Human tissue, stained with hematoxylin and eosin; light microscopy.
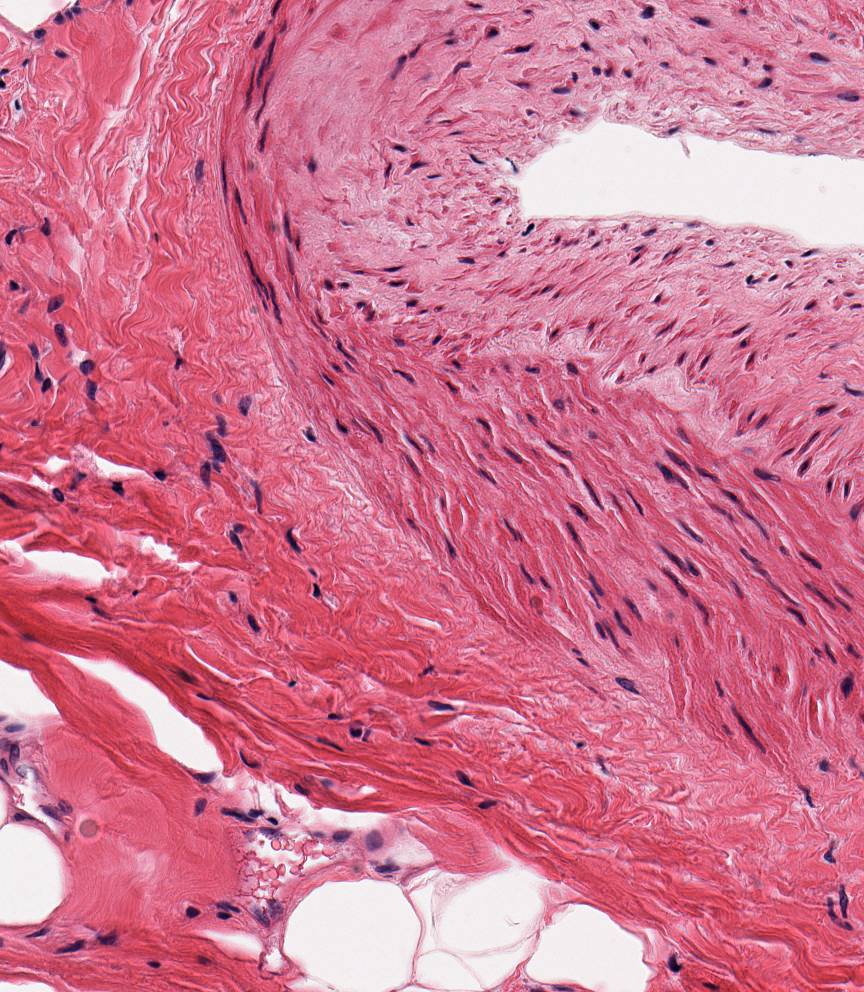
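Coronary artery, its thick curved wall of spindle cells sweeping from upper left to lower right. Smooth muscle cells with cigar-shaped nuclei run in parallel bundles along the curve. Nearest the lumen the wall is paler pink and looser than deeper down. At lower left, a small thin-walled vessel with red blood cells sits by the fat.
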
